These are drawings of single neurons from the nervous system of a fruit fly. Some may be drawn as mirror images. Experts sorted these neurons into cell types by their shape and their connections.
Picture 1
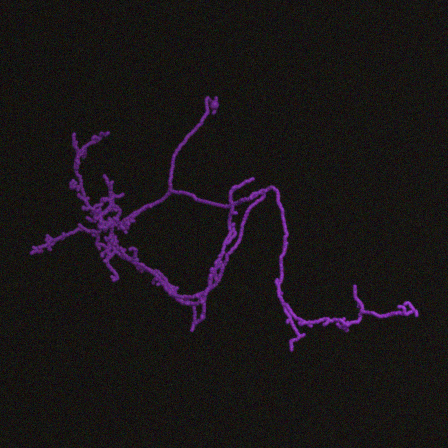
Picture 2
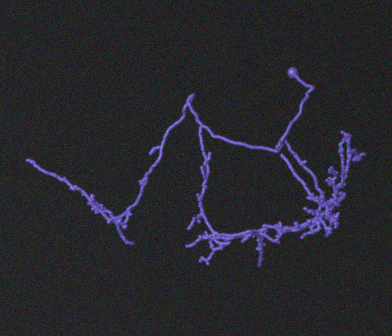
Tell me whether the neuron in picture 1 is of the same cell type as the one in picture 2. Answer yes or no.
yes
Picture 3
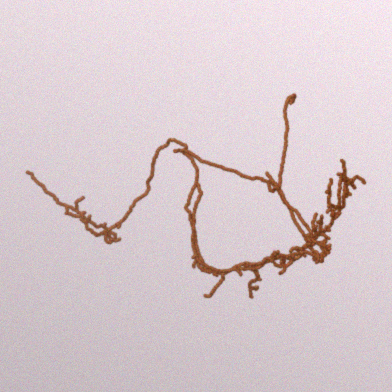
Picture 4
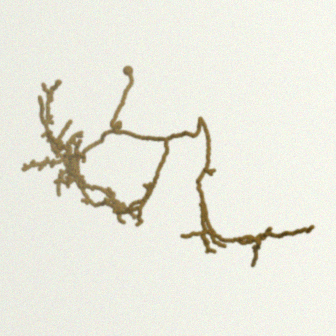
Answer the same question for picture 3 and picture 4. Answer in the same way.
yes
